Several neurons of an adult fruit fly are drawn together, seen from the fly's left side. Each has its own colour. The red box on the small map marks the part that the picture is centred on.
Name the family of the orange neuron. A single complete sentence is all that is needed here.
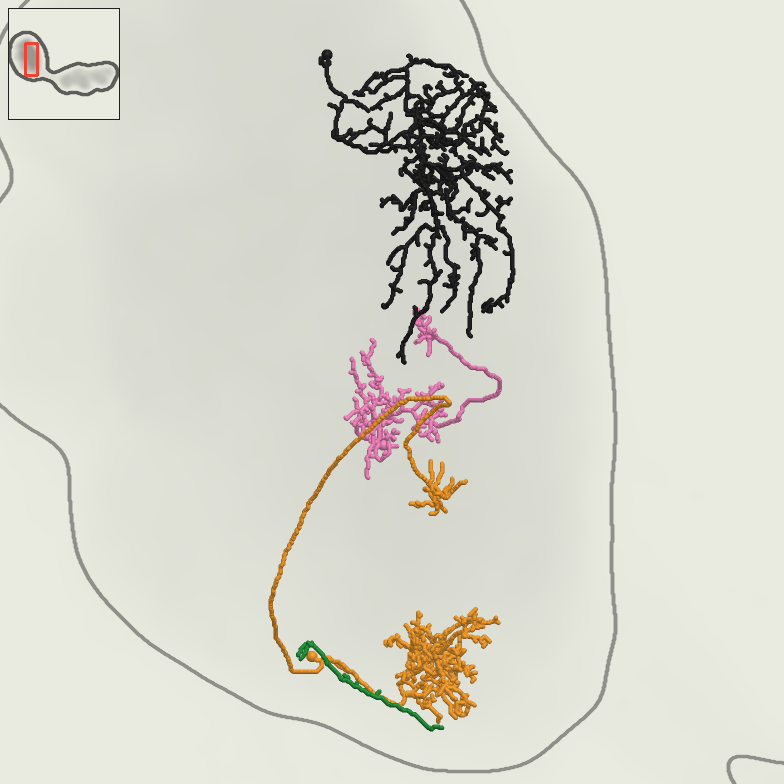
It is the family MeLo to which this neuron belongs.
